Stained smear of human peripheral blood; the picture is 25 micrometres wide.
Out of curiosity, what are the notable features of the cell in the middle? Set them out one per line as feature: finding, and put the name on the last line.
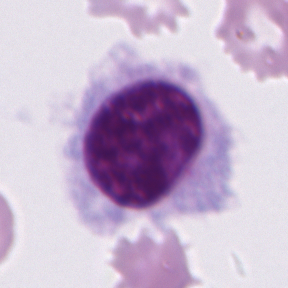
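Border: see how it is irregular and frayed, not smooth
Edge: fine hair-like wisps of cytoplasm projecting around much of the cell
Nucleus: oval, with no indentation and no lobes
Granules: none distinct in the cytoplasm
Name: hairy cell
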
